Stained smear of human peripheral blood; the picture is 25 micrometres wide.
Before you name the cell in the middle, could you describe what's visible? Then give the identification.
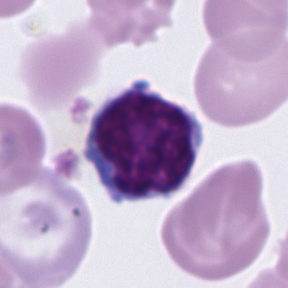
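Outline slightly irregular, small bumps along the edge. Cell about 10 micrometres across; nucleus about 9 micrometres across, filling about 80% of the cell's area. Chromatin dark purple, densely clumped. Cytoplasmic rim widest at lower left, no visible granules. Result: typical lymphocyte.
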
